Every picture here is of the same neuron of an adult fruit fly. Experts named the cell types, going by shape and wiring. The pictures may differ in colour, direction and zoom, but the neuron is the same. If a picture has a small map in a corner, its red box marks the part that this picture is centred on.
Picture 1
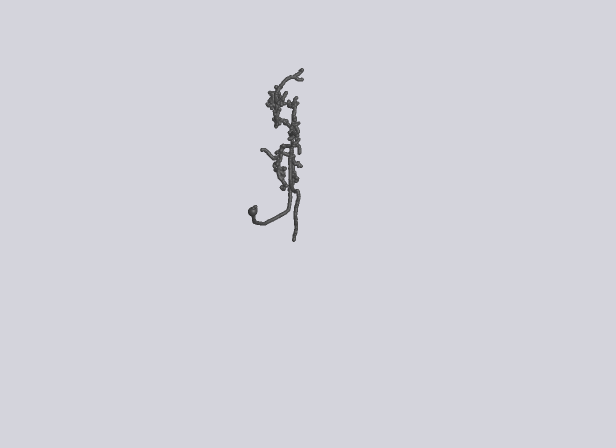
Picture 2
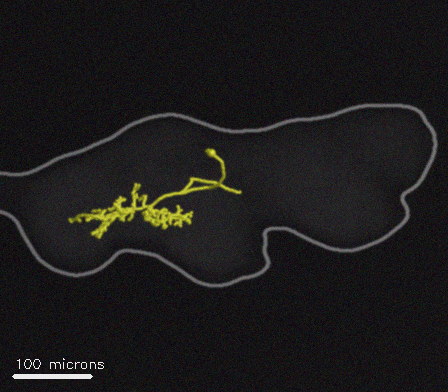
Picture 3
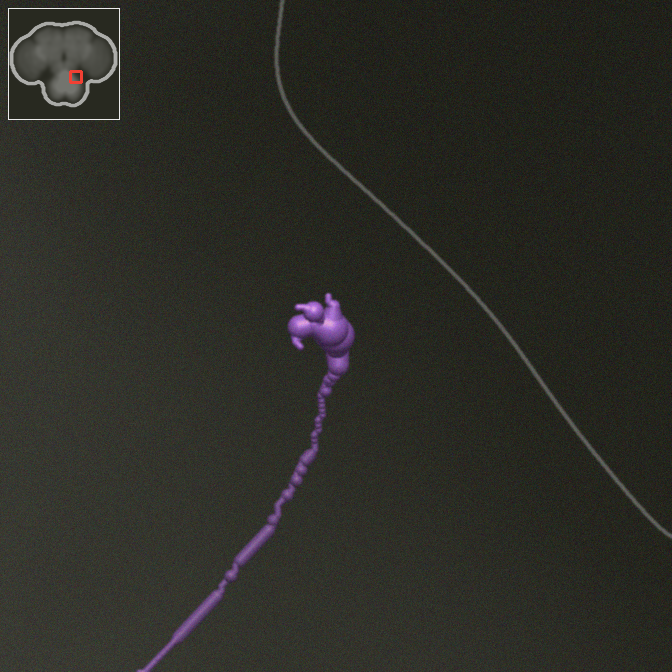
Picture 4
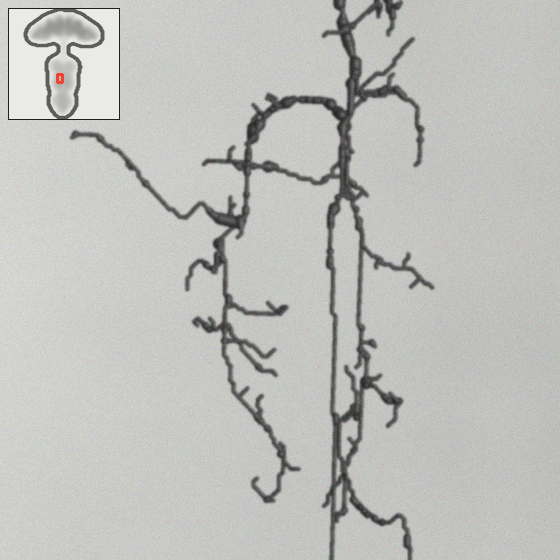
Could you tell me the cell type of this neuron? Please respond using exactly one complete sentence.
This neuron is given the cell type IN11A032_e.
